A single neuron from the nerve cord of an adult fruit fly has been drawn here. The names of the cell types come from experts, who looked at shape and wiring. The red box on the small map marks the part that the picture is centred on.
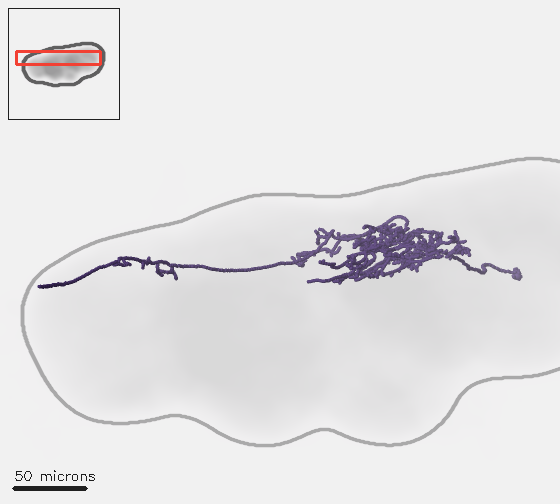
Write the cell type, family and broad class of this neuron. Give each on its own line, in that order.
AN06A026
hemilineage 06A
ascending neuron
